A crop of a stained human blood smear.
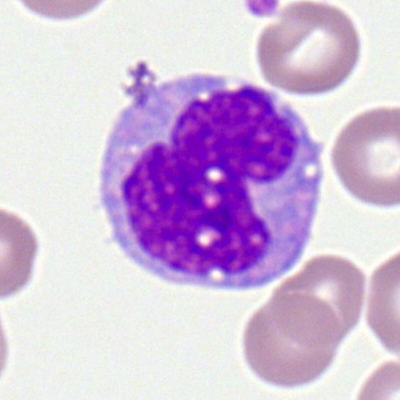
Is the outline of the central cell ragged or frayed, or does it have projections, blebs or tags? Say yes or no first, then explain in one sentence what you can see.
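No. The cell outline is roughly round and smooth.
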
